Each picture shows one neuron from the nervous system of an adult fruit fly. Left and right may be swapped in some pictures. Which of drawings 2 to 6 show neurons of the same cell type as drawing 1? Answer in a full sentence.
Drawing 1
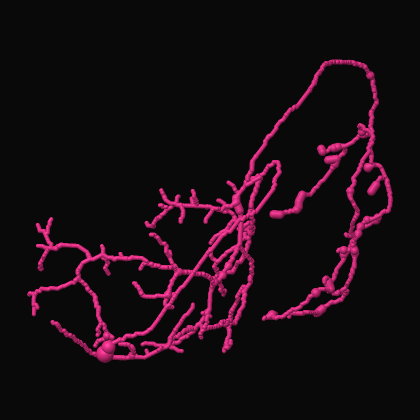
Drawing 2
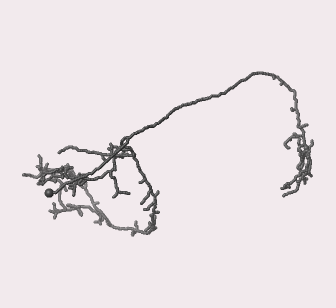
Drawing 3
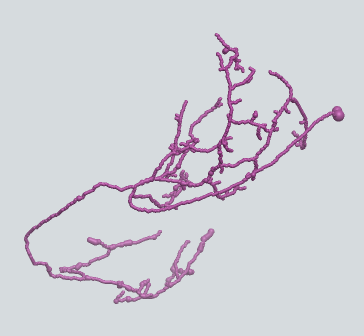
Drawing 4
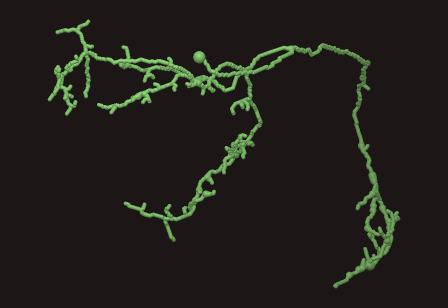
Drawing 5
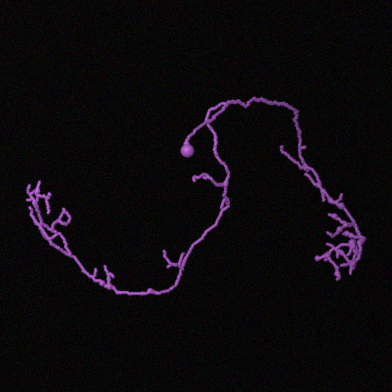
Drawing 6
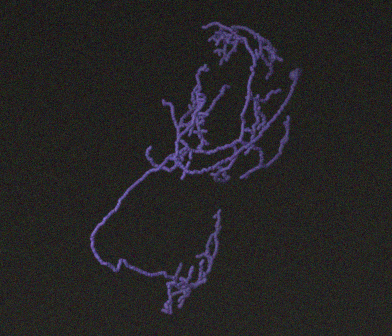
Drawing 3 and drawing 6 are of the same cell type.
